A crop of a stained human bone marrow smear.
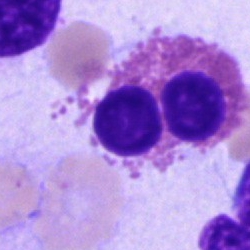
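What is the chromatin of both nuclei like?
It is dense and stains dark purple.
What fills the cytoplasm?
It is crowded with many pinkish-purple granules, mostly above and to the right of the nuclei.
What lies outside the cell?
Loose granules, scattered on its left and lower side.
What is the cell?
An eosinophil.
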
